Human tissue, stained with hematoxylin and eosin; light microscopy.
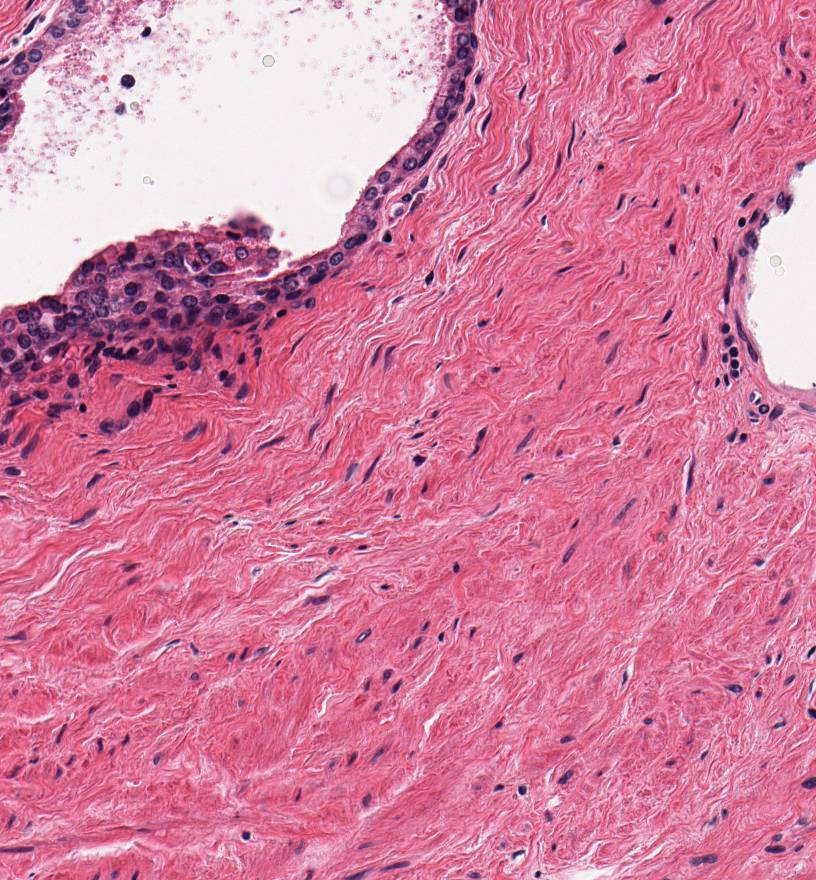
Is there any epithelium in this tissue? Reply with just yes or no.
Yes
